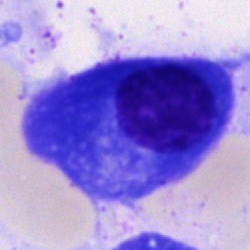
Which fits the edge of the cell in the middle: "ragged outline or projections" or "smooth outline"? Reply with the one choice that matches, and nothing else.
Smooth outline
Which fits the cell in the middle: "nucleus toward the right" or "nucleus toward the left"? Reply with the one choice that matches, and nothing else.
Nucleus toward the right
